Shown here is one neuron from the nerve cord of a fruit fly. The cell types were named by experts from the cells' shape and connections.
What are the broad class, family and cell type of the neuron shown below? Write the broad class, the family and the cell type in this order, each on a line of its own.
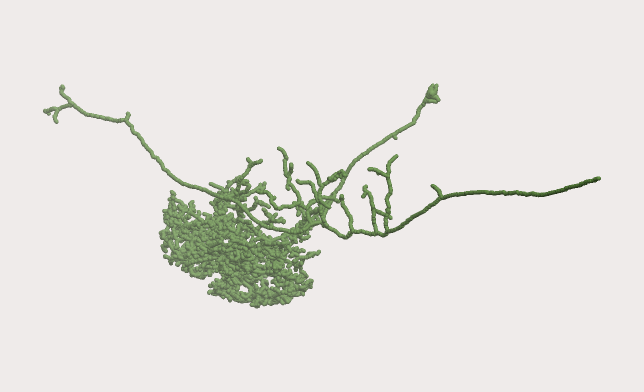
ascending neuron
hemilineage 17A
AN17A013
